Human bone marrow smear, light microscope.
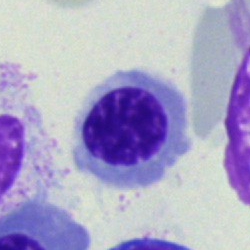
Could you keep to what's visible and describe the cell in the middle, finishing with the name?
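A slightly irregular outline with small blunt bulges bounds the cell. Pale greyish blue cytoplasm surrounds the whole nucleus, narrower on the left and broader on the right. The chromatin is dark purple and clumped, broken by small pale patches. Answer: erythroblast.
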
